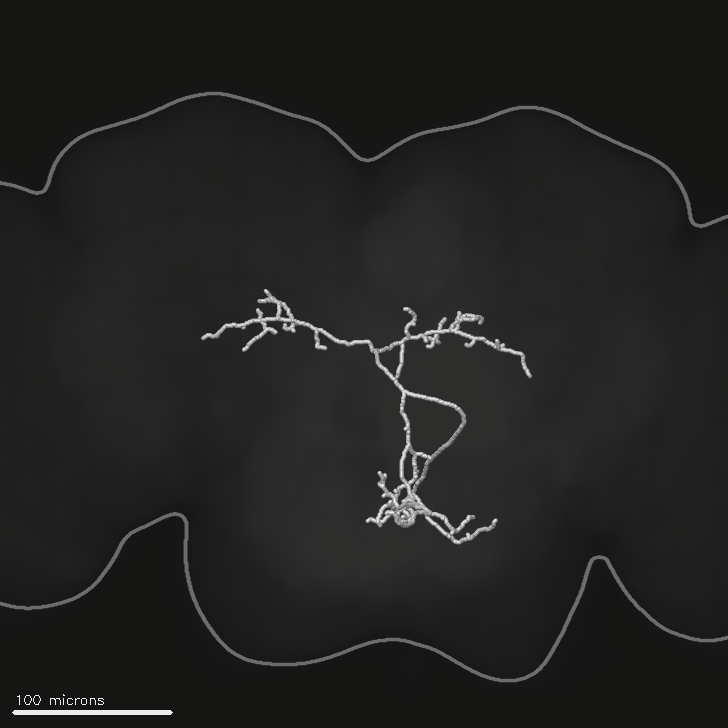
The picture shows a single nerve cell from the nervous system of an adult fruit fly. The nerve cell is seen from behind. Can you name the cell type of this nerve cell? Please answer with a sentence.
The cell type is CL120.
